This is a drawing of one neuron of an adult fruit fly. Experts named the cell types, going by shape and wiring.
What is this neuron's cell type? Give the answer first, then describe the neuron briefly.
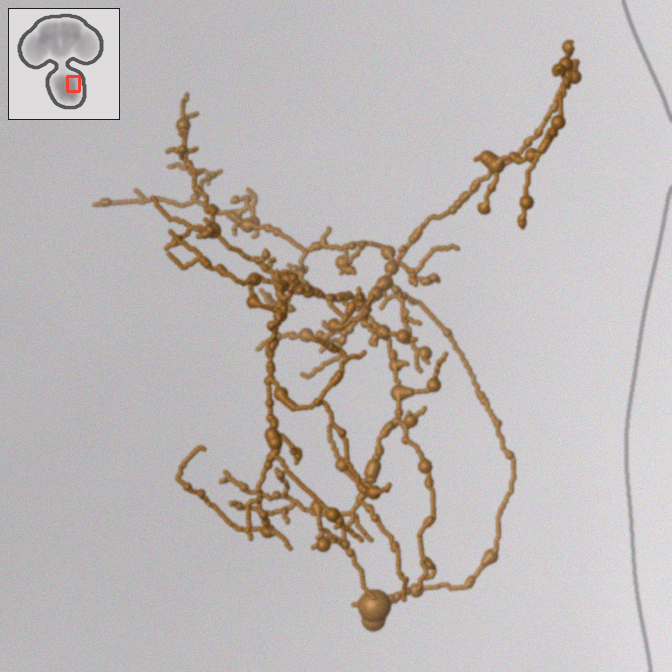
The cell type is IN04B112. Its broad class is nerve-cord intrinsic neuron. The cell body can be seen at the bottom of the picture. The picture shows dozens of branch ends.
